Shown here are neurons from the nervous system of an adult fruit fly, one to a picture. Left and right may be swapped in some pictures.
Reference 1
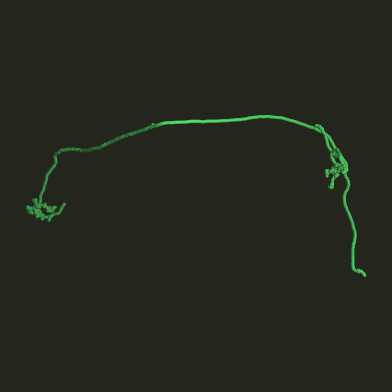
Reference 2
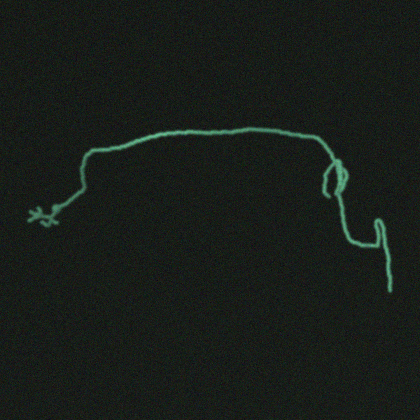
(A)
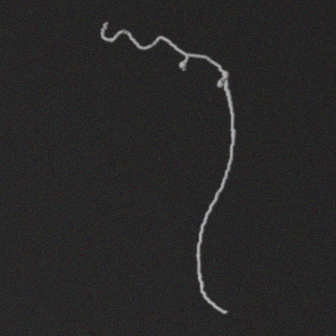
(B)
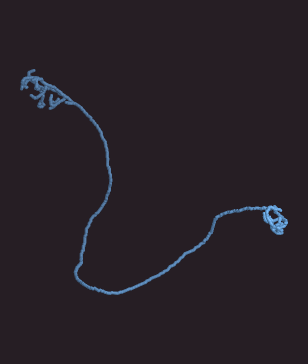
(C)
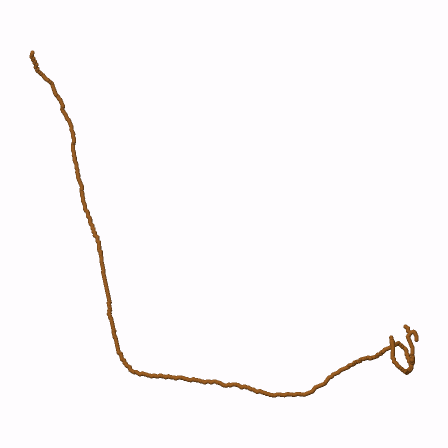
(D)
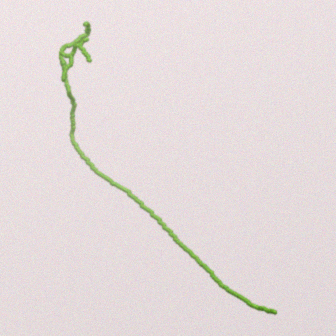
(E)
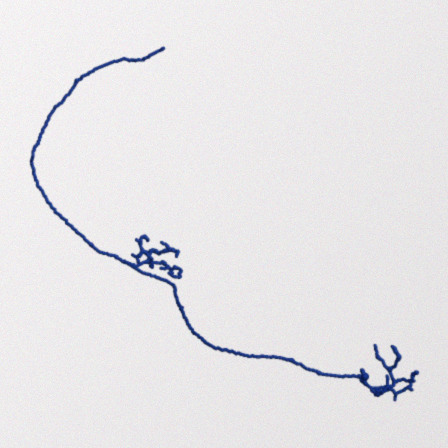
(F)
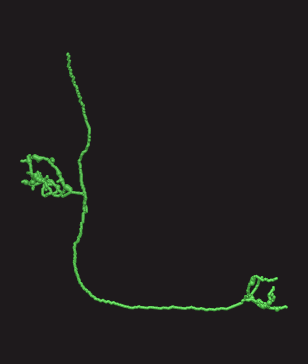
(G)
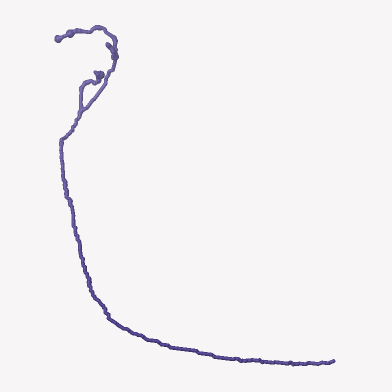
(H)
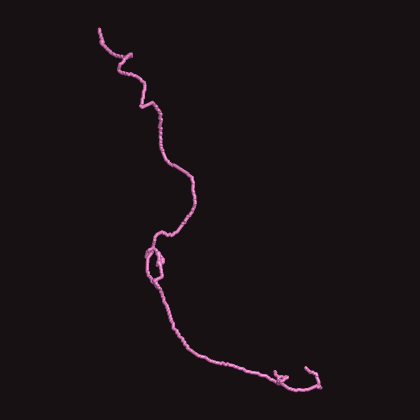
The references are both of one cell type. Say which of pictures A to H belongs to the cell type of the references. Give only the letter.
C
